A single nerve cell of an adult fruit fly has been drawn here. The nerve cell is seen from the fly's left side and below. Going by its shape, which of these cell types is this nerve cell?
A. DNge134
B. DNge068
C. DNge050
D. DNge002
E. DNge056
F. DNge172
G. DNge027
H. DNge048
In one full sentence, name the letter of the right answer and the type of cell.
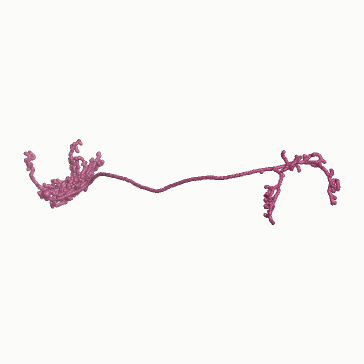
It is as DNge068, option B, that the nerve cell is typed.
